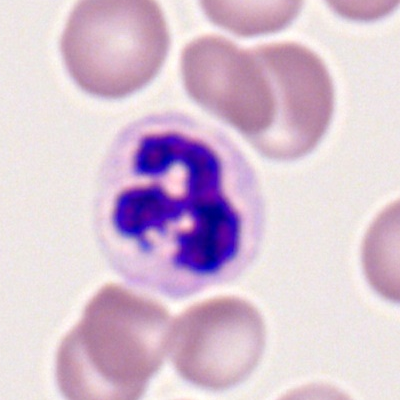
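Segmented neutrophil in the middle here: chromatin's dark purple and coarsely clumped, and there are no nucleoli to be seen in the nucleus. The cytoplasm is pale pink, without any large, coarse coloured granules.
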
